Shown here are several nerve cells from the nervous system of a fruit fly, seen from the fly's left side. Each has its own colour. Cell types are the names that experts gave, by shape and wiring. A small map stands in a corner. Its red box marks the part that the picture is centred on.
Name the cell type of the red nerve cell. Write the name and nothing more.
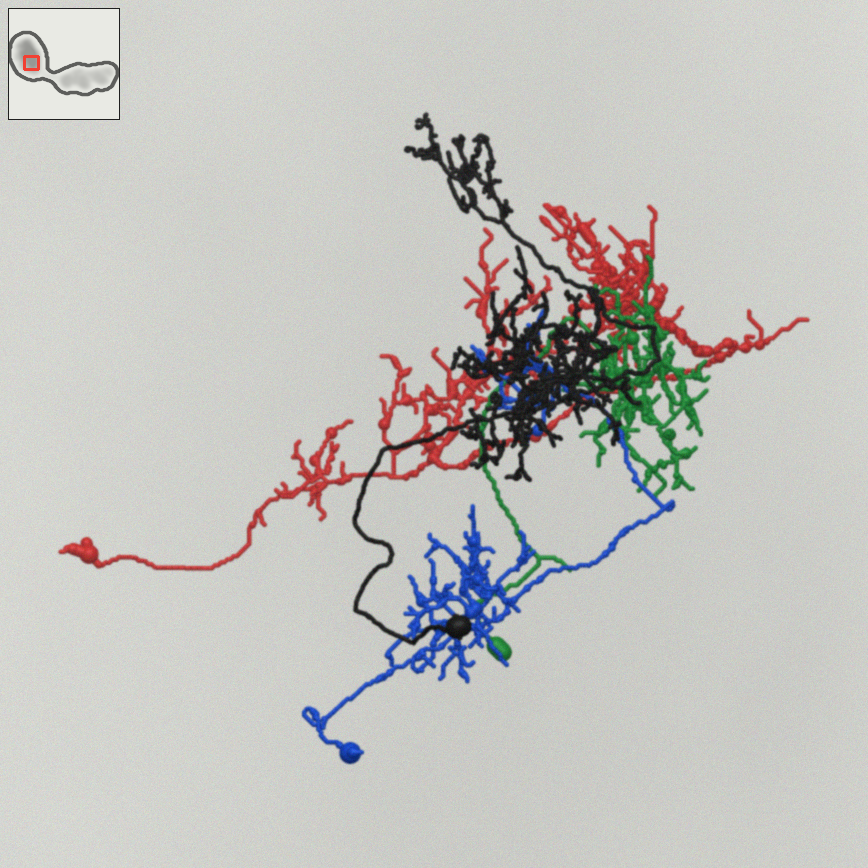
TmY21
